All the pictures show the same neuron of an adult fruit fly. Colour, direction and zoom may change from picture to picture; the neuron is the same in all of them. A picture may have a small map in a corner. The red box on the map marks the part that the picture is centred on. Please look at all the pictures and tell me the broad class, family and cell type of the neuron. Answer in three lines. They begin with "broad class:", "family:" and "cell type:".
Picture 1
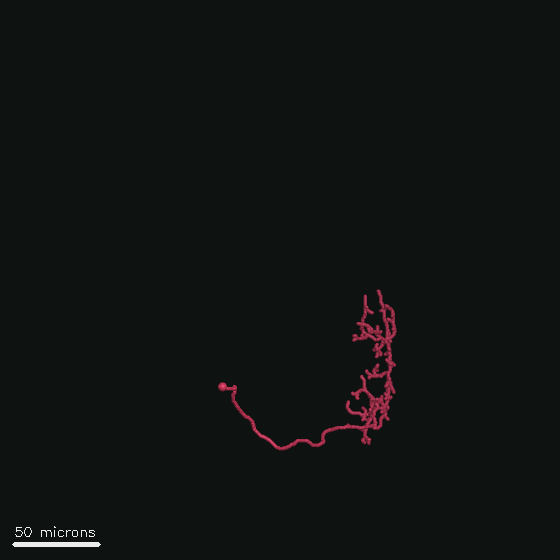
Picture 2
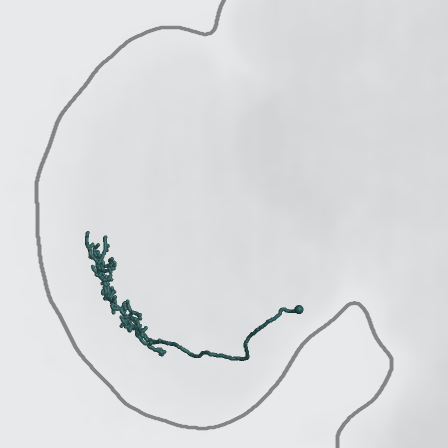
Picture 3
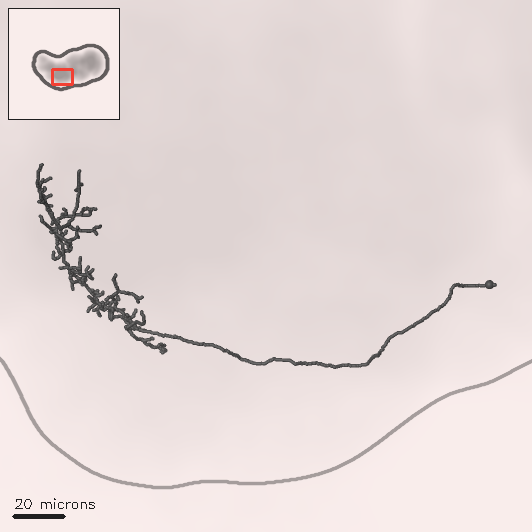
broad class: optic-lobe intrinsic neuron
family: Cm
cell type: Cm15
